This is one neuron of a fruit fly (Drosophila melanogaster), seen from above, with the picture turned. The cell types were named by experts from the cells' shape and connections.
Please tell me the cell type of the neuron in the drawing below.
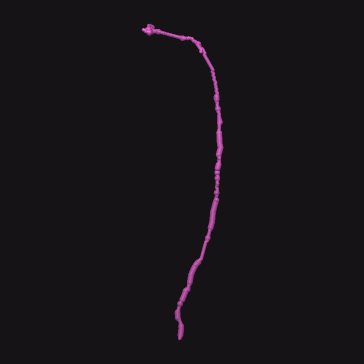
L3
